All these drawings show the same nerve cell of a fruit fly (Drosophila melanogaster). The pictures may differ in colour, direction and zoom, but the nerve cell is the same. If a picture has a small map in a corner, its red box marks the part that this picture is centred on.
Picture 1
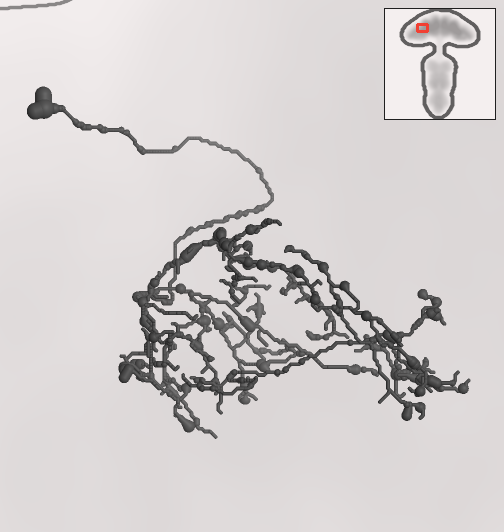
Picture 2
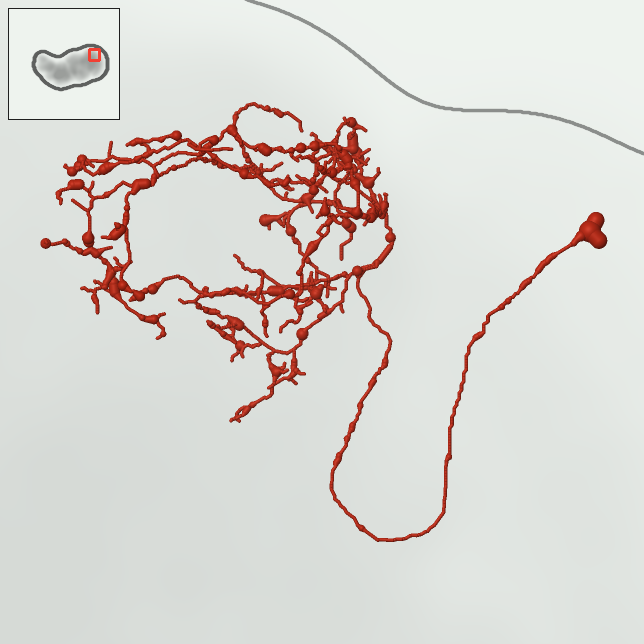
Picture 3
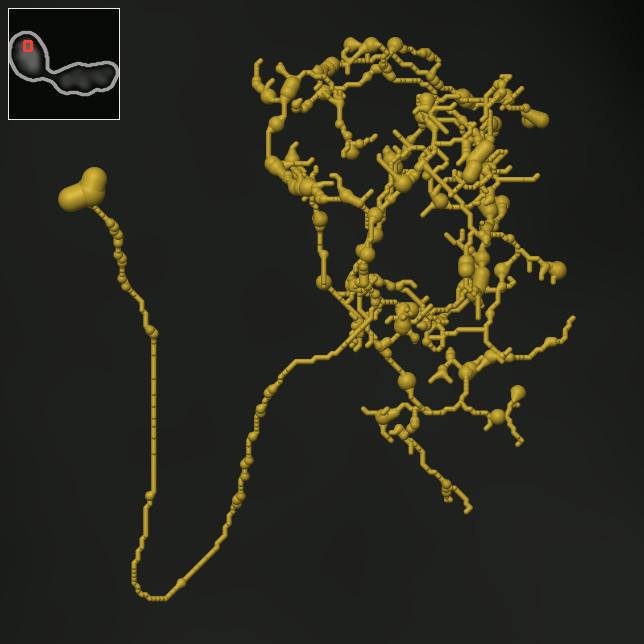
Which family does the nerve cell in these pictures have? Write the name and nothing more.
hemilineage LHl4_dorsal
